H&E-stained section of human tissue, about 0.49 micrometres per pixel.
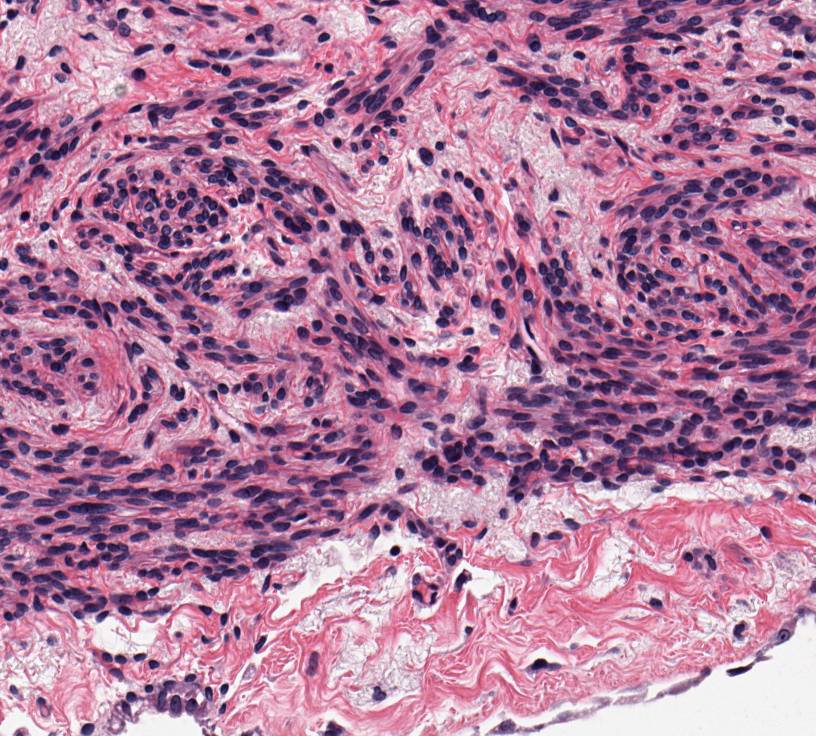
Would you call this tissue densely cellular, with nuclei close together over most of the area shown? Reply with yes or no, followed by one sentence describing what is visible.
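Yes. A densely cellular proliferation of spindle cells fills most of the field above a paler, less cellular band along the bottom edge.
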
